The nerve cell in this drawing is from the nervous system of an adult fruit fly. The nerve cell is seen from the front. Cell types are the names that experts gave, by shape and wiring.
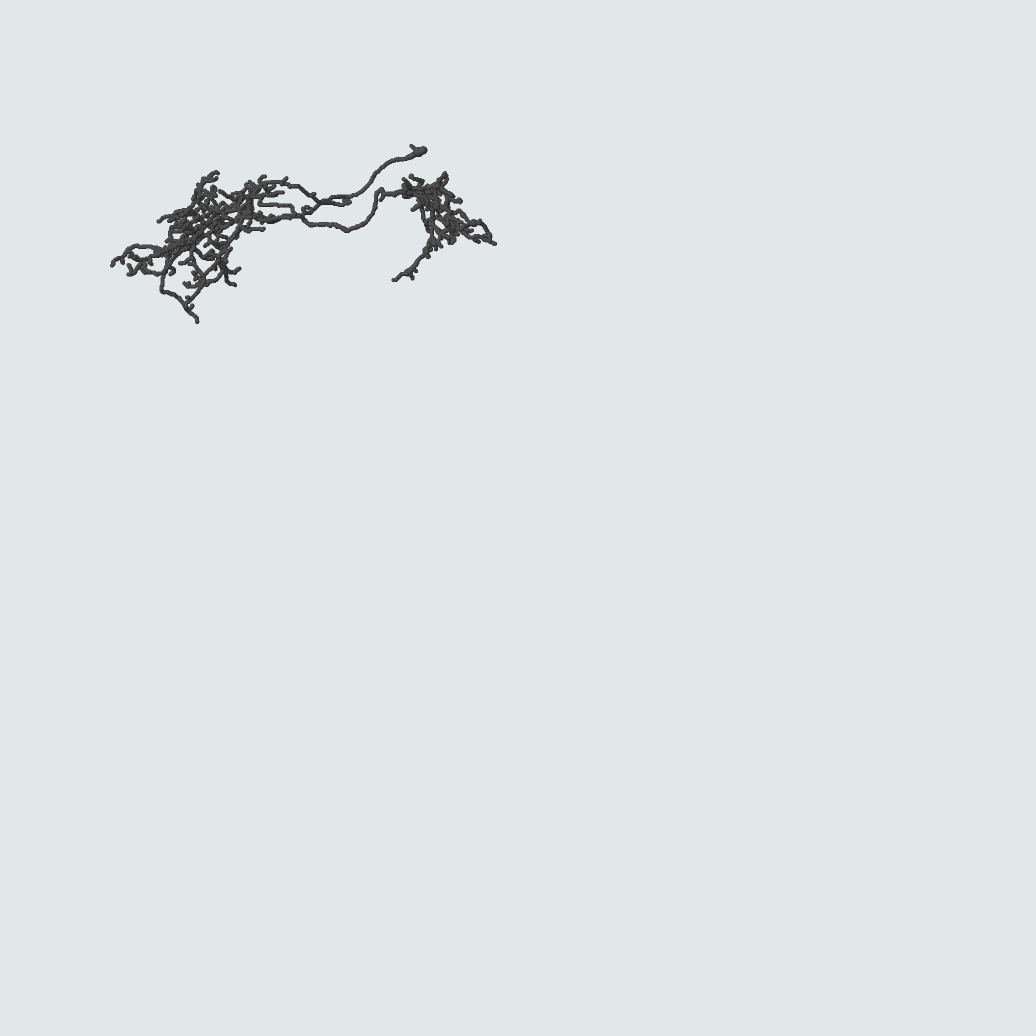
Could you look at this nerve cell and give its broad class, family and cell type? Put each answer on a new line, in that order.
central-brain intrinsic neuron
hemilineage SMPpd1
SLP390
